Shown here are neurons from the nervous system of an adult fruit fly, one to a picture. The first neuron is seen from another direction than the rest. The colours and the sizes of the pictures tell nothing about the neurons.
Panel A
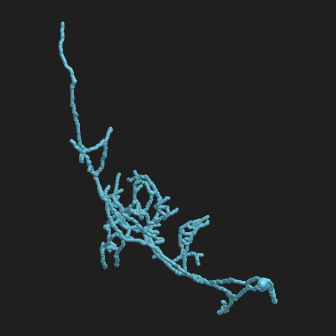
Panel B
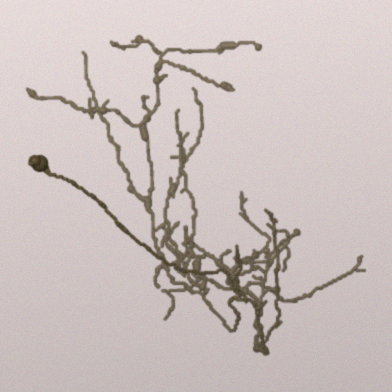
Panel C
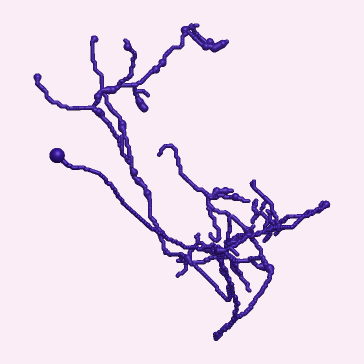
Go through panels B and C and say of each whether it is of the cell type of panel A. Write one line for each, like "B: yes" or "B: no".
B: yes
C: yes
